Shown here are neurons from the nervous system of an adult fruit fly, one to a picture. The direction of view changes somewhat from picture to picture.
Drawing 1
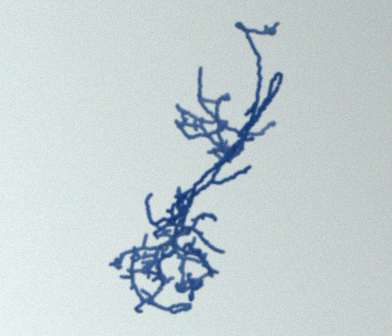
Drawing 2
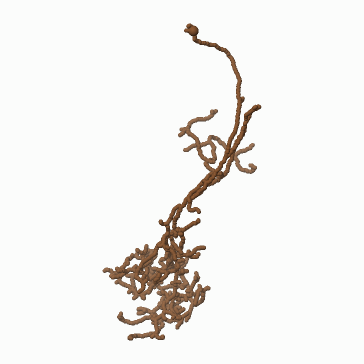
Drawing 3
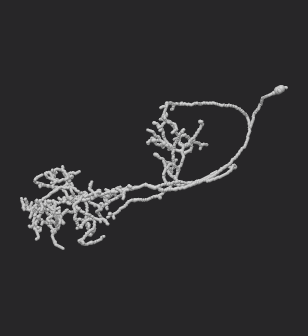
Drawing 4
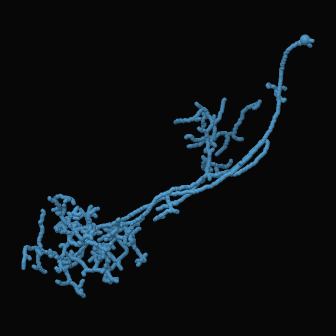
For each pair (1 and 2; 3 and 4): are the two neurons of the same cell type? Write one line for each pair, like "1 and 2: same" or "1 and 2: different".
1 and 2: same
3 and 4: same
